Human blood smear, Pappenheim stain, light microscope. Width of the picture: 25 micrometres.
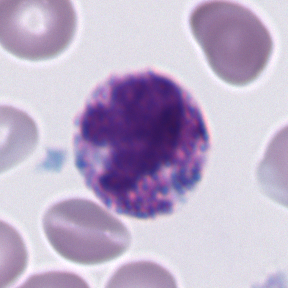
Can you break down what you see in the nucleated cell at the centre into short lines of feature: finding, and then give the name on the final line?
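Size: about 12 micrometres across
Nucleus: dark purple, fills most of the cell, borders blurred by overlying granules
Chromatin: dense dark purple, no fine open pattern
Granules: coarse, scattered through the cytoplasm
Granule colour: mixed pinkish-red and blue-violet
Cell: basophil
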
